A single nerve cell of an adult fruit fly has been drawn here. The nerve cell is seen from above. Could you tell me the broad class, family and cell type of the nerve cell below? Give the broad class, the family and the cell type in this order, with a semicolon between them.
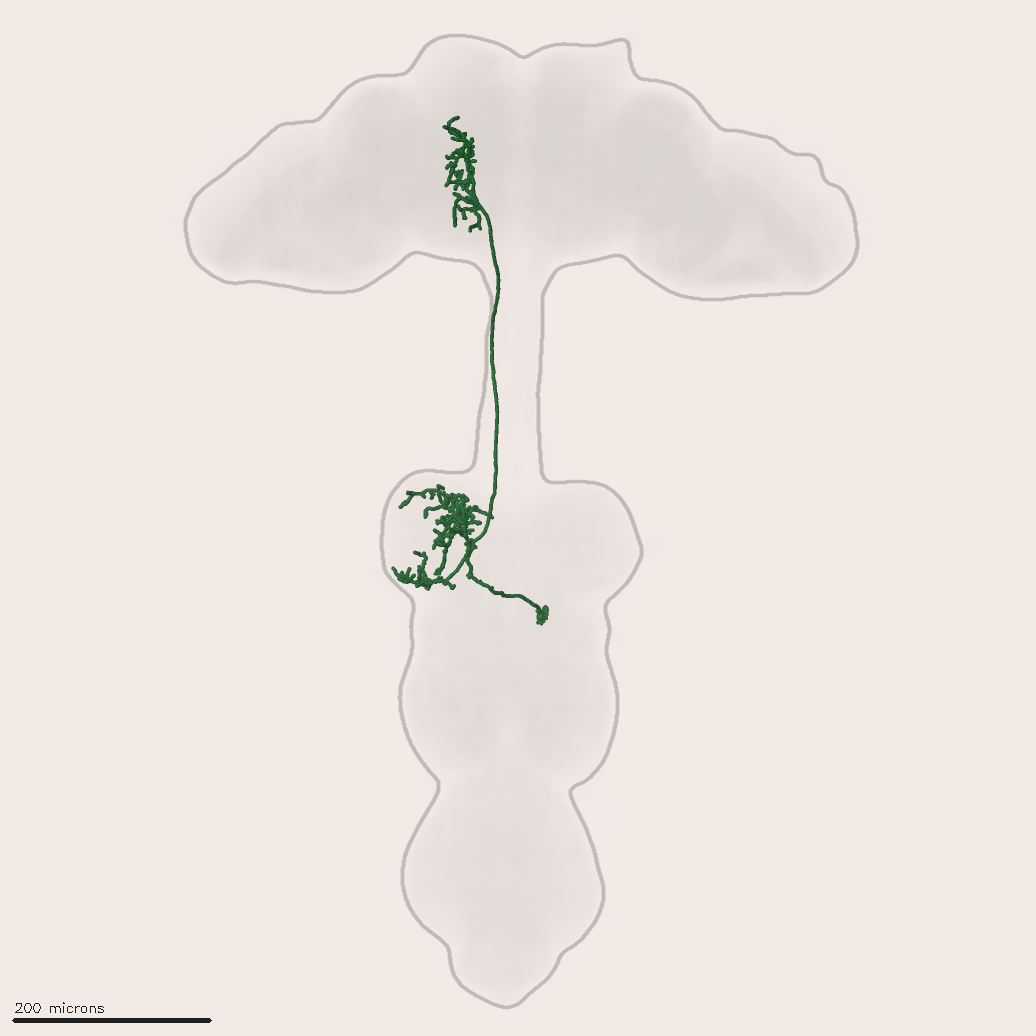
ascending neuron; hemilineage 12B; AN12B017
